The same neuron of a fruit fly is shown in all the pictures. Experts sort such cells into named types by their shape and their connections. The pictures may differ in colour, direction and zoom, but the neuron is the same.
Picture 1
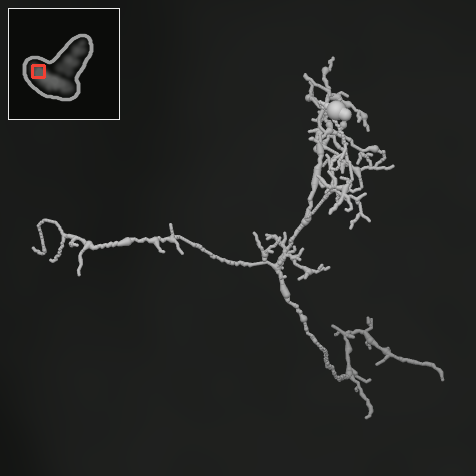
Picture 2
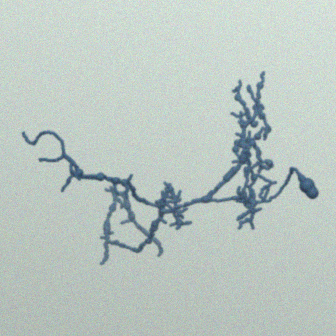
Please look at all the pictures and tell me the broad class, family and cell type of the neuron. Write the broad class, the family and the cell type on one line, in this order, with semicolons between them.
optic-lobe intrinsic neuron; Y; Y12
